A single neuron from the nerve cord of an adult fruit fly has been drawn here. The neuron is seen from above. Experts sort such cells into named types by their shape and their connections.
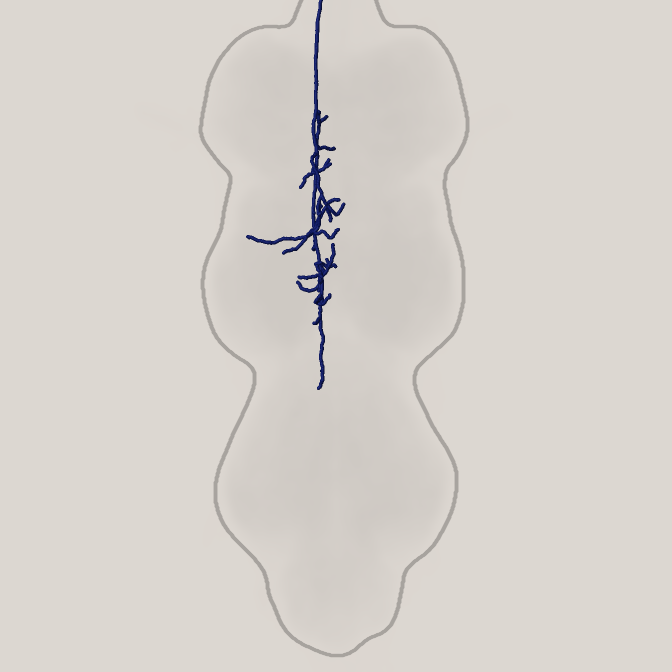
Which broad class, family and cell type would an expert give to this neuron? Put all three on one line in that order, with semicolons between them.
descending neuron; DNp; DNp03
